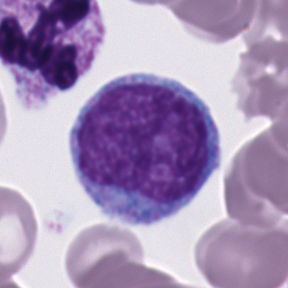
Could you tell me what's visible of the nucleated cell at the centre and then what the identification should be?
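Look first at the edge of the cell: it is round and smooth. The nucleus is round too, without lobes or any deep indentation. Notice that it sits off-centre, toward the top of the cell. In the cytoplasm you won't find distinct granules. This cell is a monocyte.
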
